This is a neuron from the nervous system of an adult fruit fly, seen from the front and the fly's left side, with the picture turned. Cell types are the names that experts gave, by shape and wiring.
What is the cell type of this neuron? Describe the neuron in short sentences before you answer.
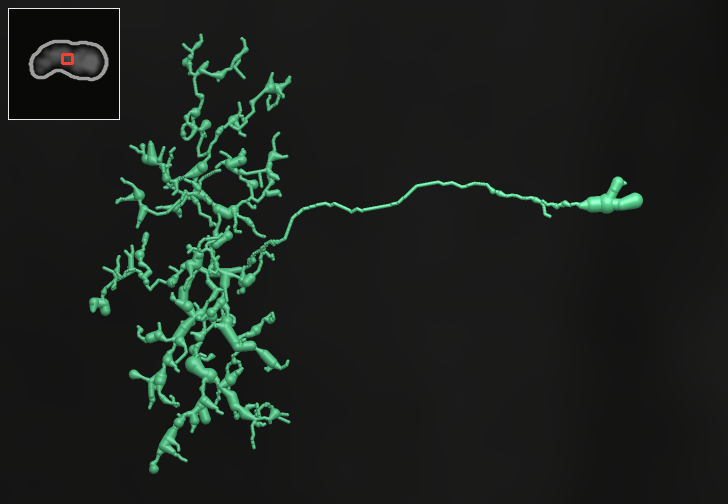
The cell body can be seen on the right of the picture. Dozens of branch ends can be seen. This is an optic-lobe intrinsic neuron. The cell type is Dm12.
